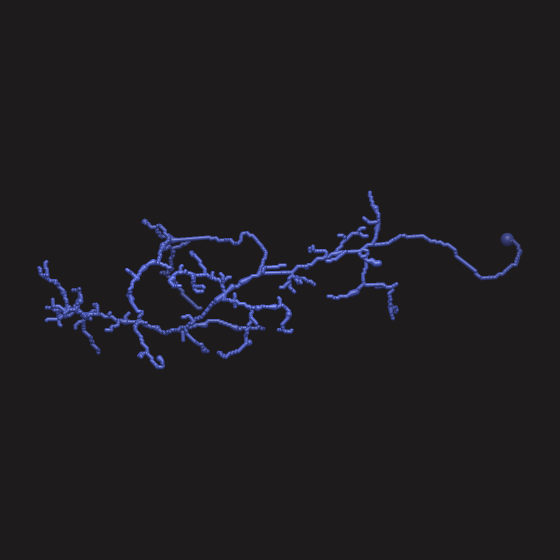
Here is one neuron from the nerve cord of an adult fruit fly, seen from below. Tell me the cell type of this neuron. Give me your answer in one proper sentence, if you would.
The cell type designation of this neuron is IN20A.22A089.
